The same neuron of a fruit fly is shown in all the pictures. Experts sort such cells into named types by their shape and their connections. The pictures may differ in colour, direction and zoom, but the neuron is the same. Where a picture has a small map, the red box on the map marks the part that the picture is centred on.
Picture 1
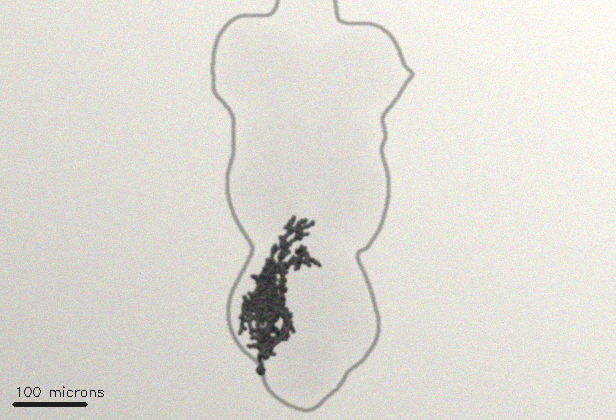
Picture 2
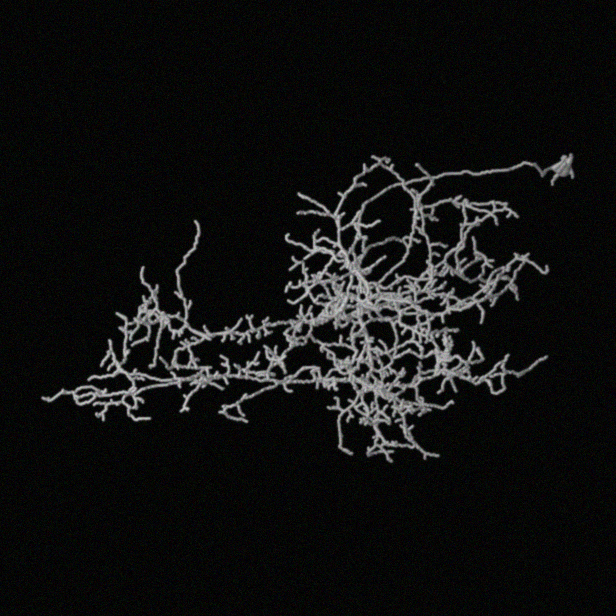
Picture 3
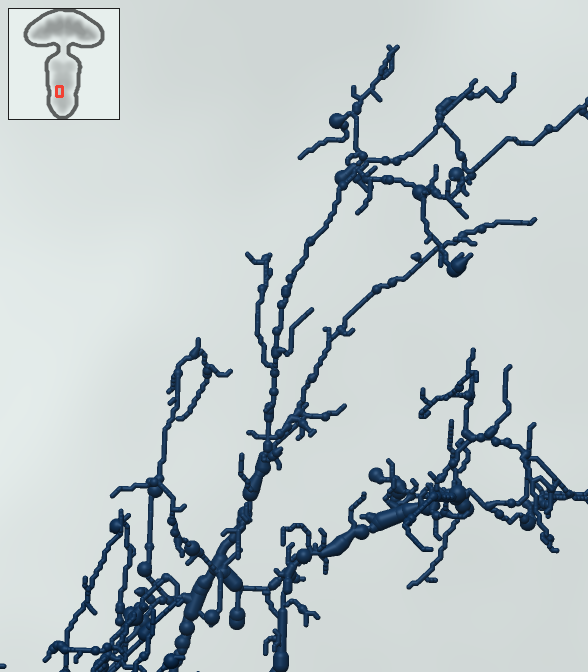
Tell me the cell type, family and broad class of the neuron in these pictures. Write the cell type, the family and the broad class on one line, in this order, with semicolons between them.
IN21A020; hemilineage 21A; nerve-cord intrinsic neuron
